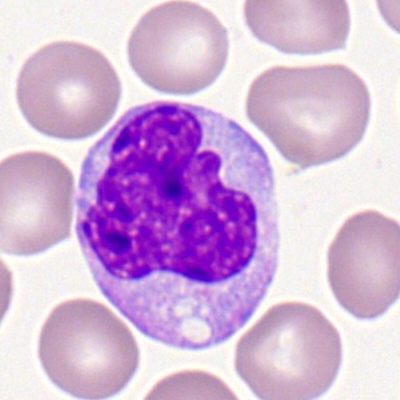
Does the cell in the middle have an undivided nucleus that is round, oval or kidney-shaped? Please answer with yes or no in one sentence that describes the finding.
No, the nucleus is not a single compact piece but two or more distinct lobes.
